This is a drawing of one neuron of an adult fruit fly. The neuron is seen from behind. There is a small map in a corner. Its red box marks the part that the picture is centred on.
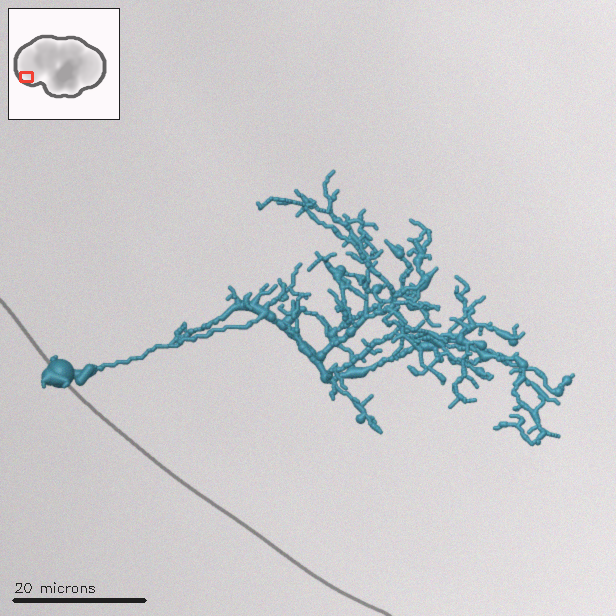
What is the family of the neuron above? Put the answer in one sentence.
The family is Lawf.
